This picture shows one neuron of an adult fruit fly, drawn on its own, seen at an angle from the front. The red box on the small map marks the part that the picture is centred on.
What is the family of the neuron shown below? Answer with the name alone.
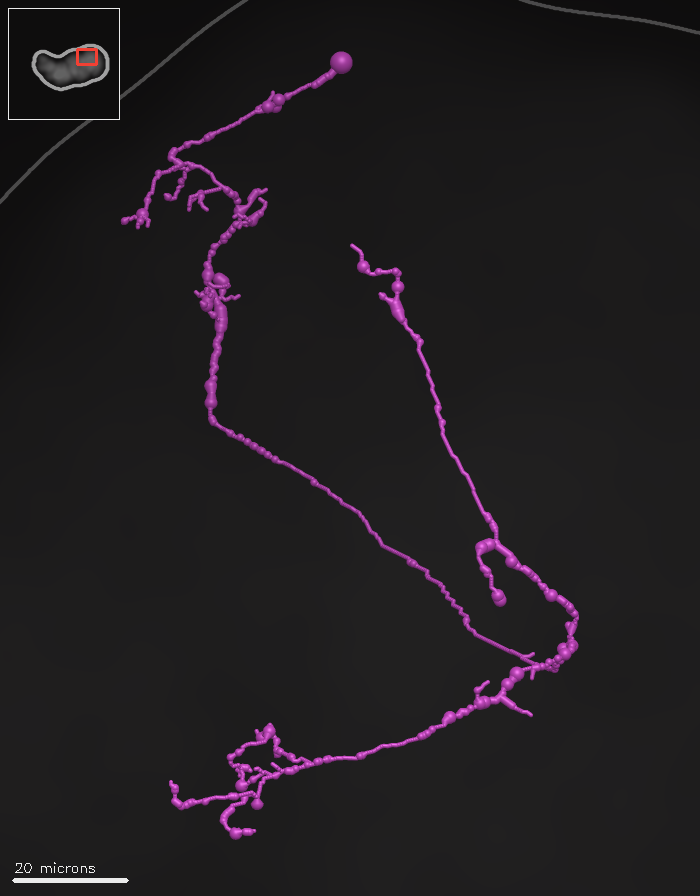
class Kenyon Cell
